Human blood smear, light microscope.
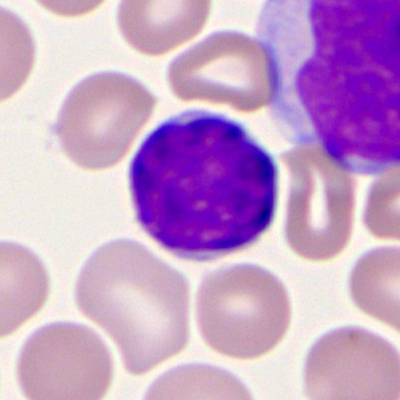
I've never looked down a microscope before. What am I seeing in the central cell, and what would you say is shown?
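A smooth, round outline encloses a cell only slightly larger than the red cells around it. Its nucleus fills almost the whole cell, leaving only a very thin rim of cytoplasm, and the chromatin is dense, dark purple and coarsely clumped. The cell is a lymphocyte.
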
